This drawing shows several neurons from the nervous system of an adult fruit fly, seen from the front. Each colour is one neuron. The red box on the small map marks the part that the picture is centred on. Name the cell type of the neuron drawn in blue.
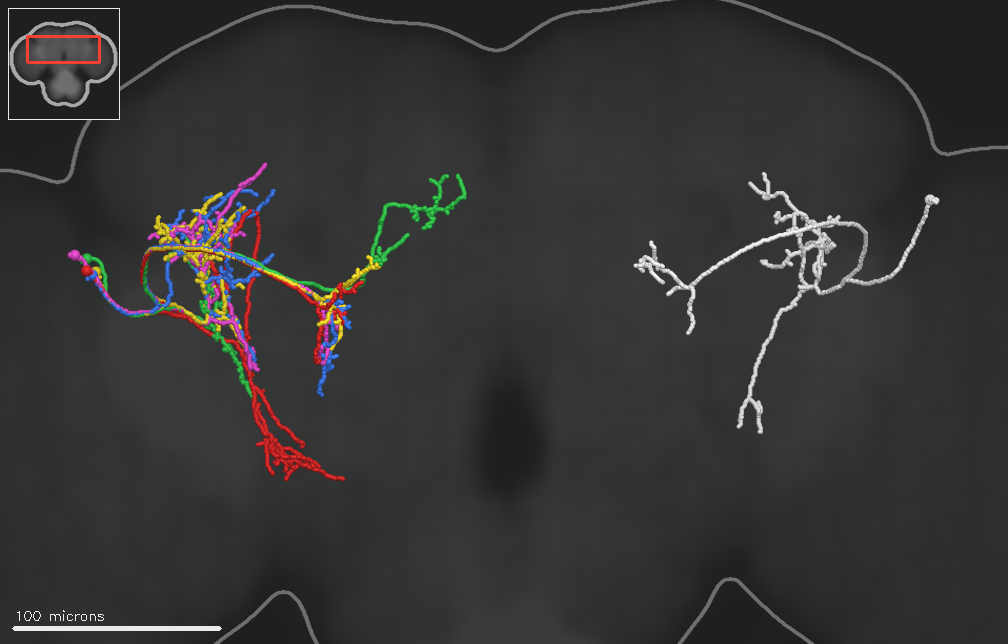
PLP043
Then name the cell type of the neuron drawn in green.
PLP042_b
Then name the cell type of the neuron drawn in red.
CB1504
